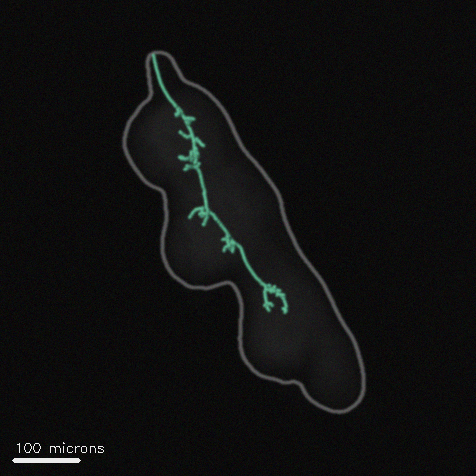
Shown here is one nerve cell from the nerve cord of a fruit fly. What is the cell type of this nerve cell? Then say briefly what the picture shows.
Its cell type is DNg38. Its broad class is descending neuron. The drawing shows no cell body. By the scale bar it is about 400 microns tall in this view.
